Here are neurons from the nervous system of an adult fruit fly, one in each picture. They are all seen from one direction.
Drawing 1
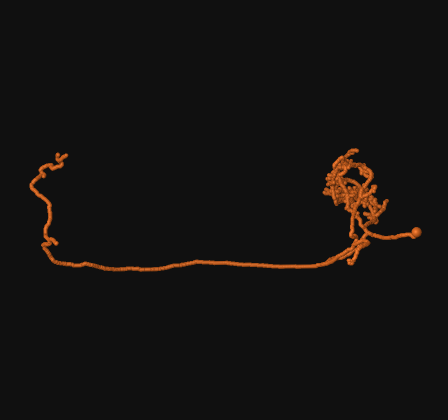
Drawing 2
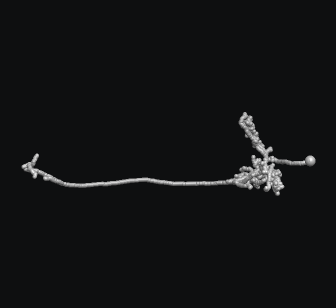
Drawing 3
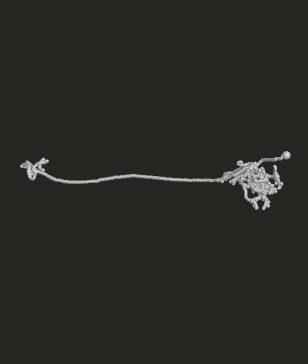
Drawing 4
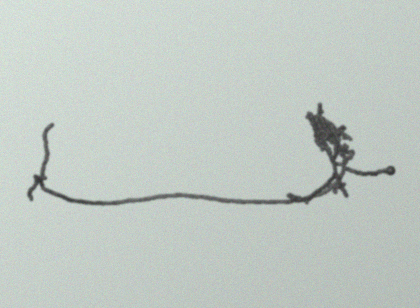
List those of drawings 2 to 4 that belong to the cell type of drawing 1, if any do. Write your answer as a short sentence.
Drawing 4 is of the same cell type.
